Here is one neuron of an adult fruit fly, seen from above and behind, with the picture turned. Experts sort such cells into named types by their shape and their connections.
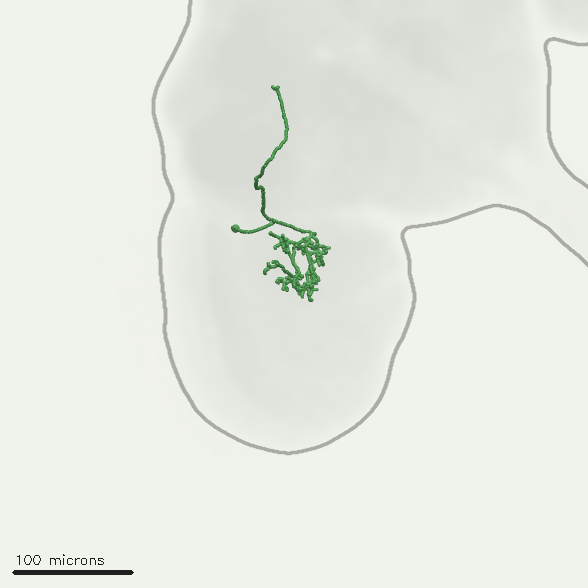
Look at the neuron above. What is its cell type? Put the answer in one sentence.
The cell type is LC28.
